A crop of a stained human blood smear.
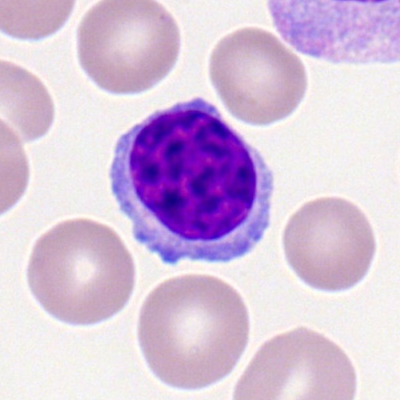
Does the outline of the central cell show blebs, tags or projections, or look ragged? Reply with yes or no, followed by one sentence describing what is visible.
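Yes. The cell outline is roughly round with a slightly ragged, uneven edge.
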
